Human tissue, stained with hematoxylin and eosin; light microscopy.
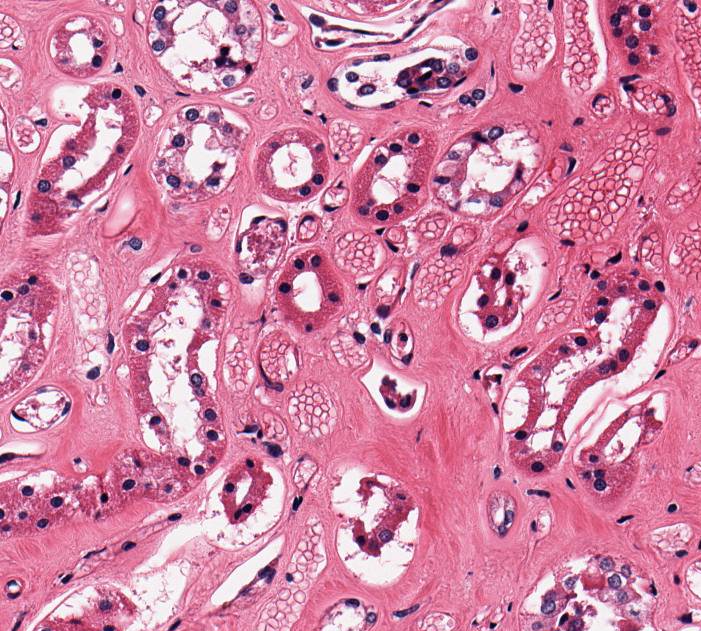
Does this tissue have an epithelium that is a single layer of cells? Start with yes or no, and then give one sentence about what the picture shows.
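Yes. Many tubules are lined by a single layer of cuboidal cells with round dark nuclei and granular pink cytoplasm.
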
